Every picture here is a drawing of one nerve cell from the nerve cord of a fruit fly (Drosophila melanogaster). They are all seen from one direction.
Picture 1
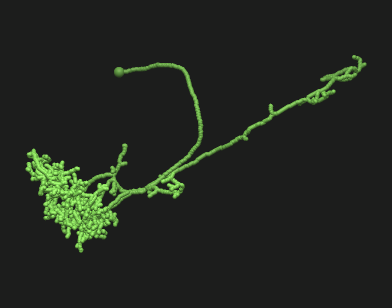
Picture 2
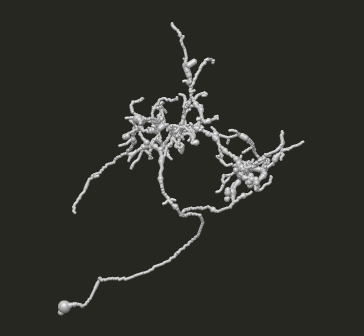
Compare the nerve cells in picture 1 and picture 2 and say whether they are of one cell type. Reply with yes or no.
no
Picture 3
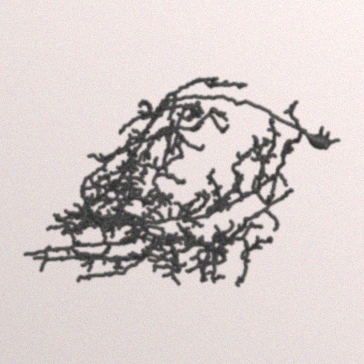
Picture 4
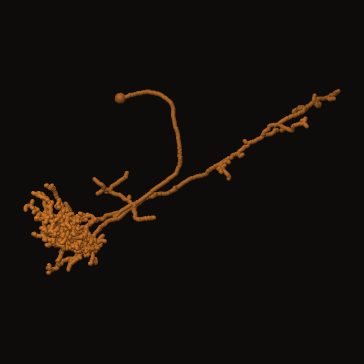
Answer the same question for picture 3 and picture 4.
no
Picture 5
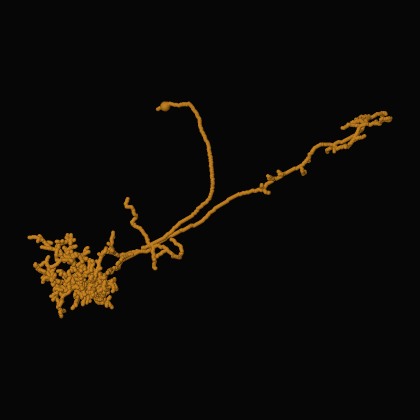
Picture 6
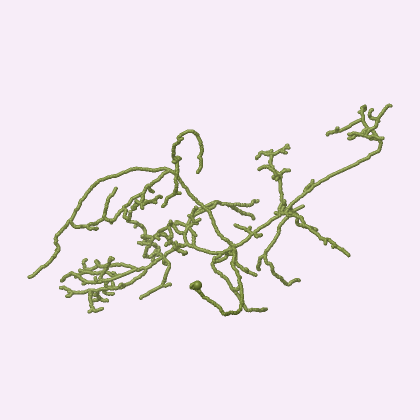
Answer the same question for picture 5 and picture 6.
no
